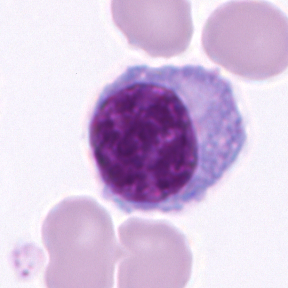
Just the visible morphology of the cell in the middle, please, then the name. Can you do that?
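Take the nucleus first: round to oval, no notch, no lobes. The cytoplasm forms its widest band to the right of the nucleus and holds no vacuoles. Then the edge, finely ragged rather than smooth. So this is a plasma cell.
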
